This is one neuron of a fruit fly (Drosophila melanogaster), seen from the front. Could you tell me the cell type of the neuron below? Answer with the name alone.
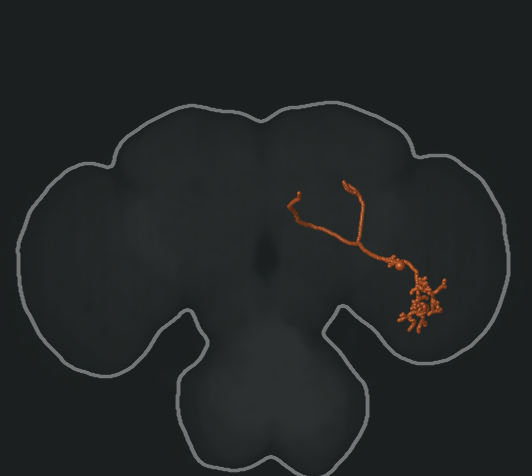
aMe5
